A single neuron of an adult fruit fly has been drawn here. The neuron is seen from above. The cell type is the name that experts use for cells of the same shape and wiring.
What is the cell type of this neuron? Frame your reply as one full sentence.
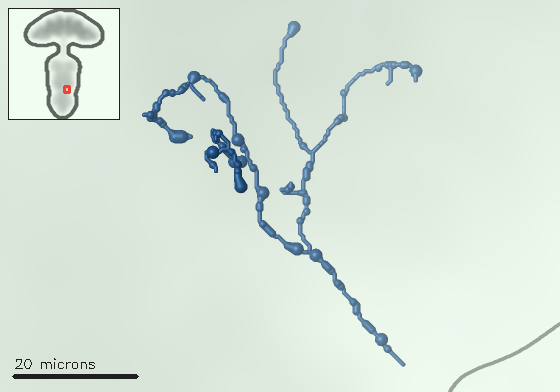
The cell type of the neuron here is SNta38.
